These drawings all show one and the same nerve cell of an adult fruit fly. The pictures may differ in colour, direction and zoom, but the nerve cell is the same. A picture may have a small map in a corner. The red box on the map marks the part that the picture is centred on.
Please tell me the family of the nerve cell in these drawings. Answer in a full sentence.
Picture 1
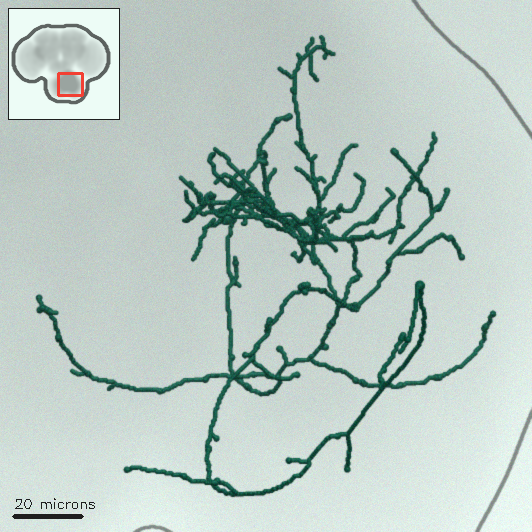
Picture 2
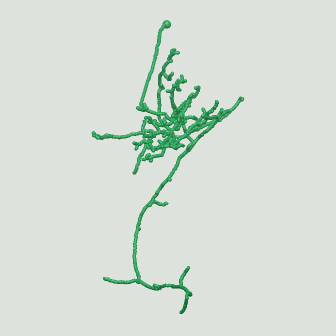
The family is hemilineage 12B.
